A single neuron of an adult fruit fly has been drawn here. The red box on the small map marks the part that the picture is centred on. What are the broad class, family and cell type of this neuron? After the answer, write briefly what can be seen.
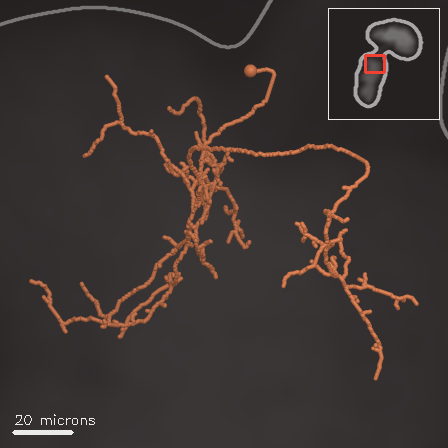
Its broad class is nerve-cord intrinsic neuron. The family is hemilineage 01A. Its cell type is IN01A083_b. The cell body is at the top of the picture. From left to right in the picture it spans about 140 microns. The picture shows dozens of branch ends.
